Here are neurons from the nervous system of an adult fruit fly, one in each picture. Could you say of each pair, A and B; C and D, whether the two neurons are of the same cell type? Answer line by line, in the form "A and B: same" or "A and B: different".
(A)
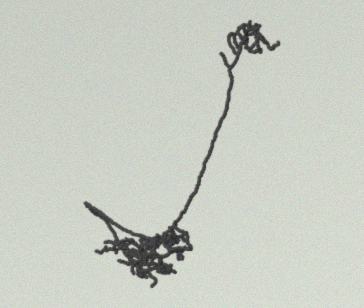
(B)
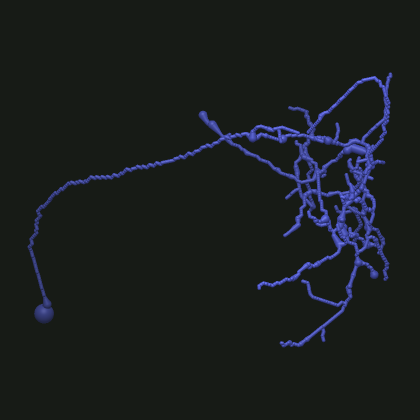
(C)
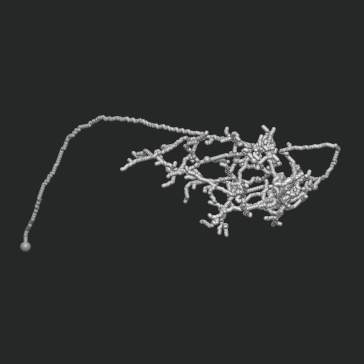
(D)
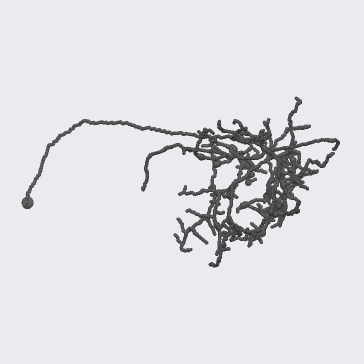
A and B: different
C and D: different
